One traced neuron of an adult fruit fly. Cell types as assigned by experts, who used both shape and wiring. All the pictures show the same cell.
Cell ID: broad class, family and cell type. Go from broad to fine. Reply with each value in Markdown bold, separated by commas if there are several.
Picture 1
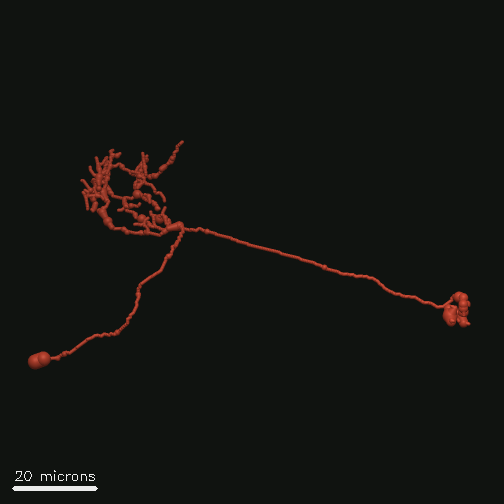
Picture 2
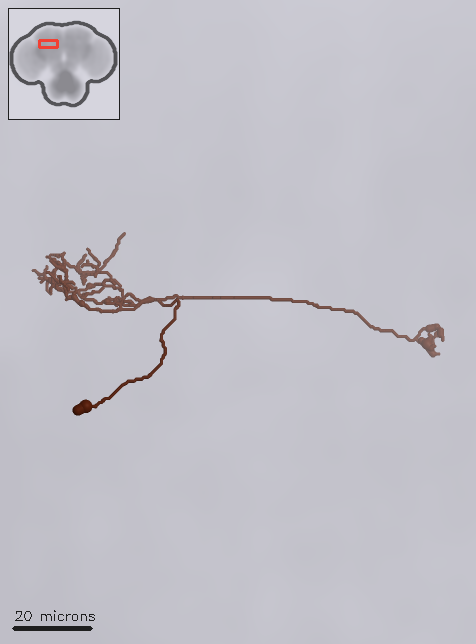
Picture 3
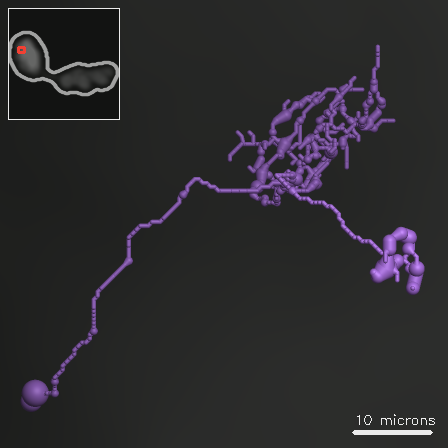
**central-brain intrinsic neuron**, **hemilineage AOTUv4_dorsal**, **TuBu04**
